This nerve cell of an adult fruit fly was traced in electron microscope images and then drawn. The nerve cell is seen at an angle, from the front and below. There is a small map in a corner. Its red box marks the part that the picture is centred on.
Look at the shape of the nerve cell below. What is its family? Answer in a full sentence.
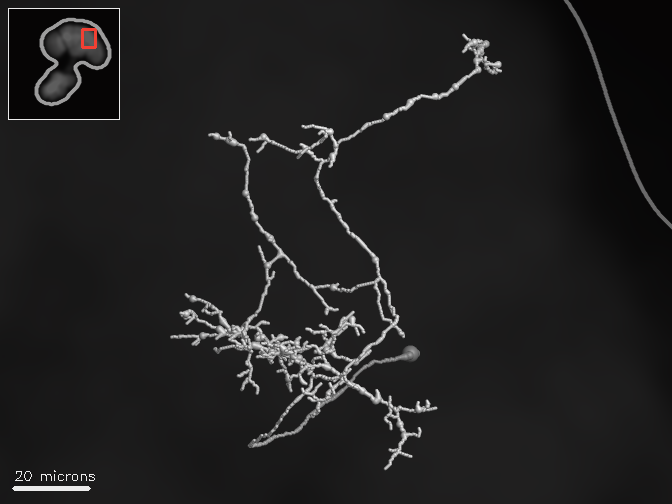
The family is hemilineage VLPp&l1_anterior.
